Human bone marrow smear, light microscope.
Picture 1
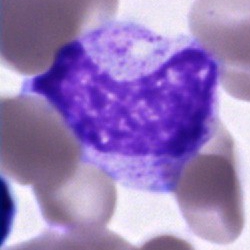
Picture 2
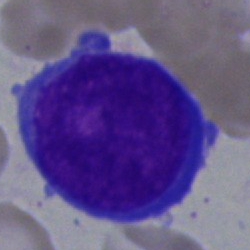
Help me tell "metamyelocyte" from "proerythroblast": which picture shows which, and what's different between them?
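As I see it, picture 1 is the metamyelocyte and picture 2 the proerythroblast. Looking at the nucleus first: in picture 1 a broad notch cuts into its upper edge and gives it a folded shape, and on the left it narrows to a pointed tip that reaches the cell edge. In picture 2, by contrast, the nucleus fills nearly the whole of a round cell. The chromatin in picture 1 is dense and coarse, broken here and there by small pale spots.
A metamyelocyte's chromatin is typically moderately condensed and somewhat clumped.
The cytoplasm differs too: pale lilac-blue in picture 1, whereas in picture 2 it is only a thin rim staining deep blue, with no granules that I can find.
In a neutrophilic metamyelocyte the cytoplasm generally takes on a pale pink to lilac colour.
The surface of the cell in picture 2 carries small blunt blebs, the largest one at the top. Pale greyish red cells lie around it in the background, while in picture 1 red cells press against the cell on several sides.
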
